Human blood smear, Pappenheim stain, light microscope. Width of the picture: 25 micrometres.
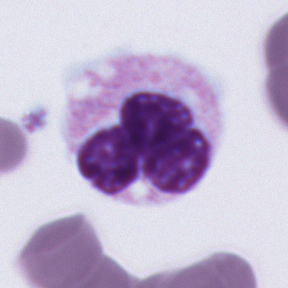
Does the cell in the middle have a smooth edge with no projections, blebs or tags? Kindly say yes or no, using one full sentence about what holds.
Yes, along its outline the cell is smooth, with no projections.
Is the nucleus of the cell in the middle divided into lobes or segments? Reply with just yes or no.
Yes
